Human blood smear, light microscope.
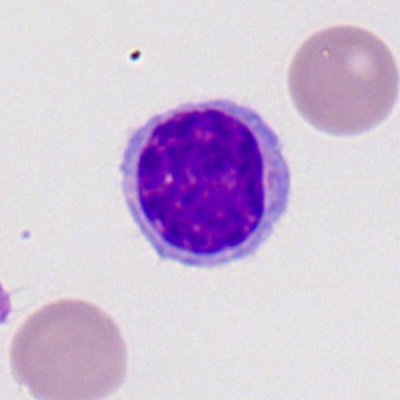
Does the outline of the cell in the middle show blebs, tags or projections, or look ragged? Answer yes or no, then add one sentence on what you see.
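Yes. The cell edge is slightly ragged, with tiny fine projections.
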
